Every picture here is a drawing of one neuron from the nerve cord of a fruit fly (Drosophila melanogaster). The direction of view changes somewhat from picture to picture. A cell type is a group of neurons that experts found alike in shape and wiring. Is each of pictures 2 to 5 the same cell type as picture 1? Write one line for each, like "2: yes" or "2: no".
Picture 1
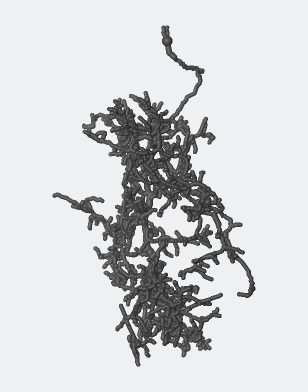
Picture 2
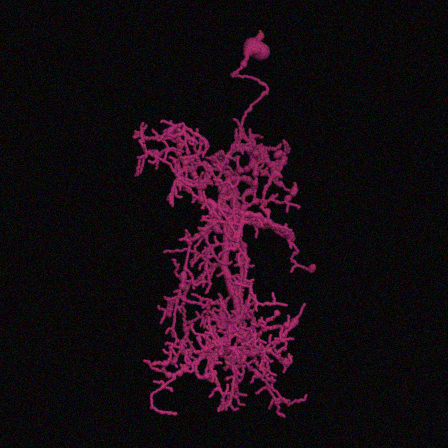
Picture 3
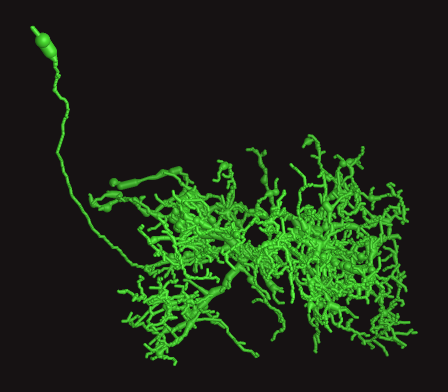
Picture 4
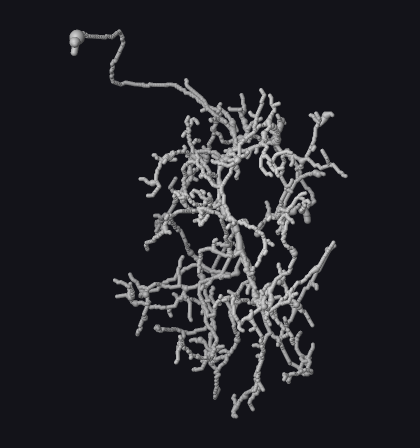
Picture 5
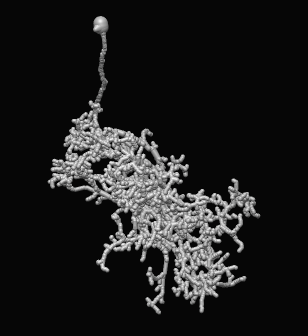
2: yes
3: yes
4: no
5: yes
